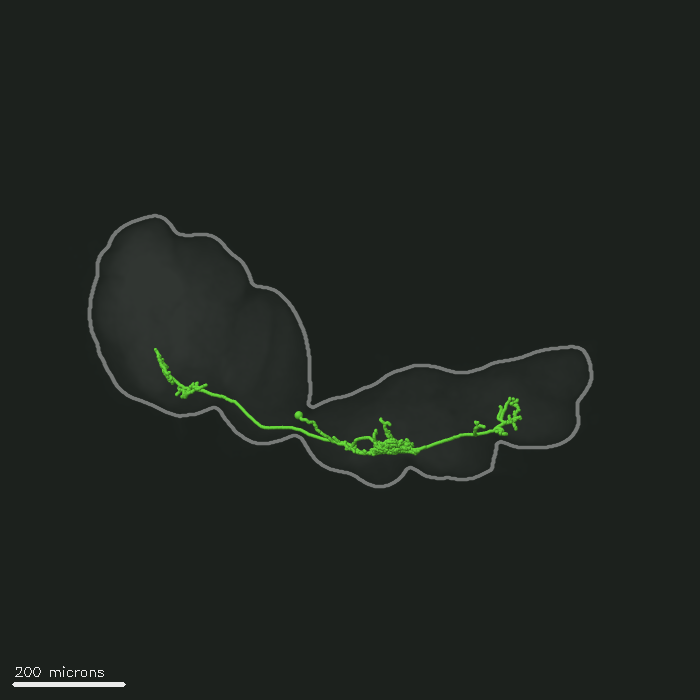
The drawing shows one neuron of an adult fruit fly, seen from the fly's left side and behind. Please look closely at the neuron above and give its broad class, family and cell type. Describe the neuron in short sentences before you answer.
The cell body is in the middle of the picture. By the scale bar it is about 650 microns wide in this view. This is an ascending neuron. The family is hemilineage 17A. Its cell type is AN17A068.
